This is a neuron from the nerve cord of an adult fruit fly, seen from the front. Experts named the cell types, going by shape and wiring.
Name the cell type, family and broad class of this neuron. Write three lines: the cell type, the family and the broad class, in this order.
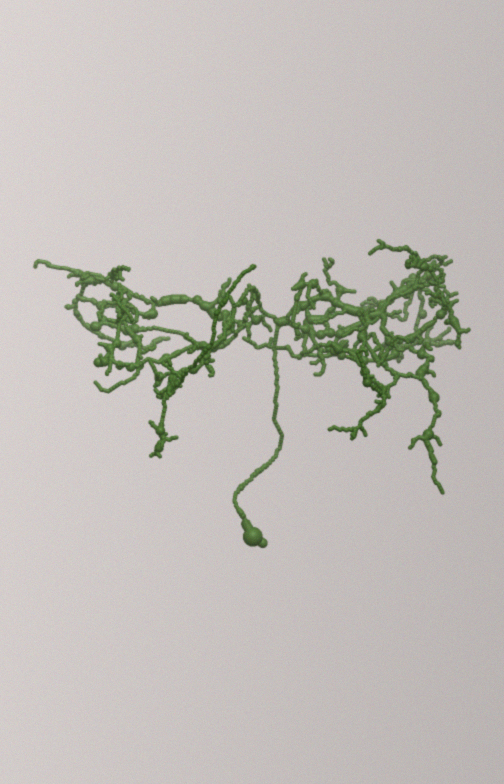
IN00A063
hemilineage 00A
nerve-cord intrinsic neuron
